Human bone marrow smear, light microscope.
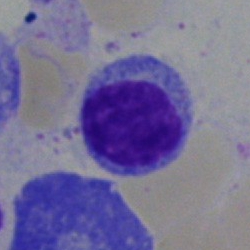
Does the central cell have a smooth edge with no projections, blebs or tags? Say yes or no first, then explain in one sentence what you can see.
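Yes. The cell outline is round and smooth.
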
